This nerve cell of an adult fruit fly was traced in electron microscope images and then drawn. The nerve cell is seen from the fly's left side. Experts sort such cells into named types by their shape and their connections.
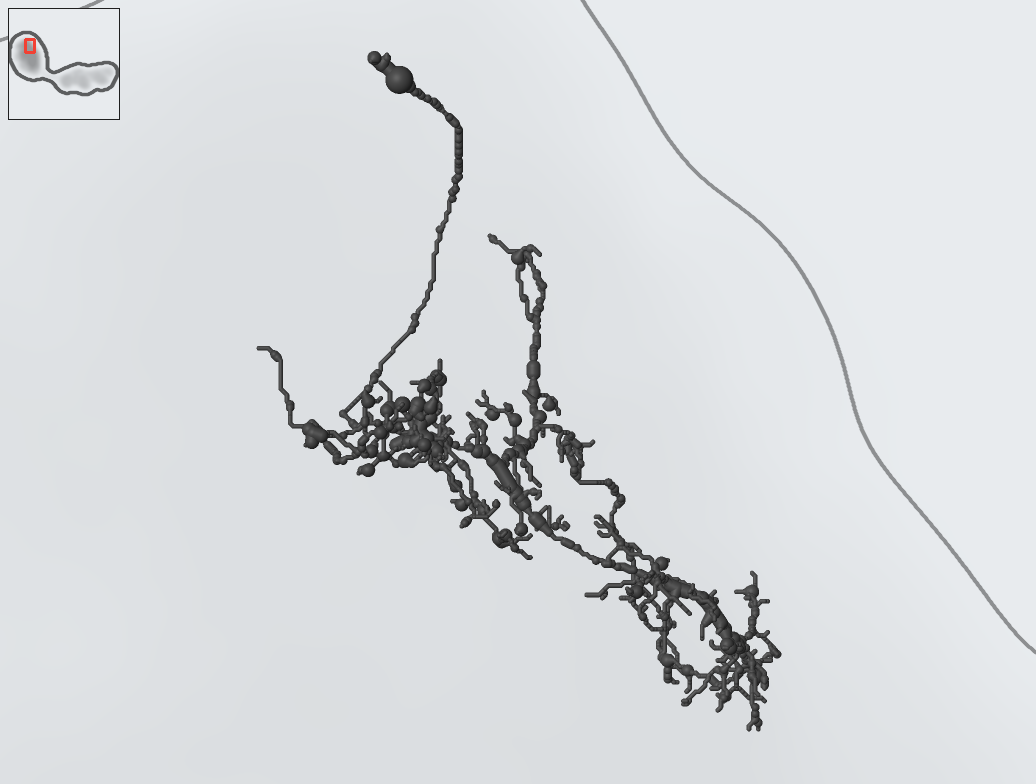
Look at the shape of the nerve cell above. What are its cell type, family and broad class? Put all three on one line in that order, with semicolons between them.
SMP445; hemilineage SMPp&v1_posterior; central-brain intrinsic neuron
